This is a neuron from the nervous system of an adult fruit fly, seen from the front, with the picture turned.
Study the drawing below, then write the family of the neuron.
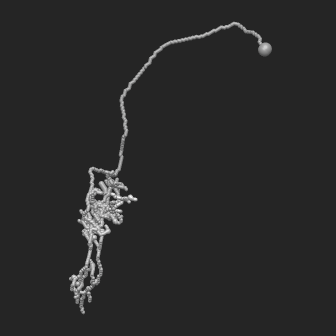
hemilineage 09A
